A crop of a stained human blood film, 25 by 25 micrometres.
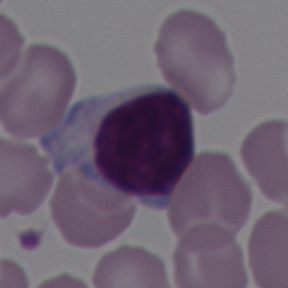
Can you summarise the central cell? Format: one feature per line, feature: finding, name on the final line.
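Nucleus: roughly round, slightly angular outline, no indentation
Nuclear size: about 9 micrometres across
Cytoplasm: pale bluish-grey, mostly left of the nucleus
Outline: irregular, cytoplasm drawn out to a point toward the left
Name: typical lymphocyte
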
